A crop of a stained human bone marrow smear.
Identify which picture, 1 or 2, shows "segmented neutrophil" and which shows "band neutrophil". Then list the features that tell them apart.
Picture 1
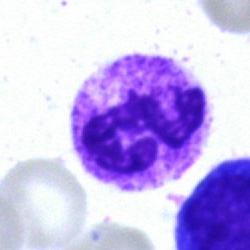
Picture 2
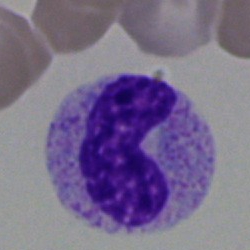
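You've got the segmented neutrophil in the first picture and the band neutrophil in the second. Quite a lot is shared: both cells have a round, smooth outline, dark purple clumped chromatin, no visible nucleoli and no vacuoles in the cytoplasm.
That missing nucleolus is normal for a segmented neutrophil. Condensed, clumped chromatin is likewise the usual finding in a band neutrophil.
Where the second picture stands out is the nucleus: it's bean-shaped, with a deep notch on its right side. Its cytoplasm is abundant and pale lilac. In the first picture there's also a darker blue nucleated cell at the lower right corner, separate from the segmented neutrophil.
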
